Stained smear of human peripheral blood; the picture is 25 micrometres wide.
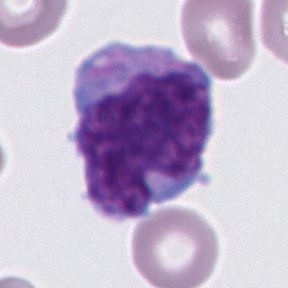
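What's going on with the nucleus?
It has a notch at its lower right, filled by pale cytoplasm, and its chromatin is dark purple, mottled with streaky clumps; it fills about 70% of the cell's area, and the cell is about 16 by 13 micrometres.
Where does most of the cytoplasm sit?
Above the nucleus, and it's pale grey-blue.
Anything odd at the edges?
Tiny knob-like projections stick out from the left and lower right edges.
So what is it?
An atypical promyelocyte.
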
